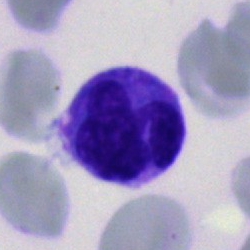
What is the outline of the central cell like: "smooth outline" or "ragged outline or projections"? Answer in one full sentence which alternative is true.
The outline of the cell is rough, not smooth.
